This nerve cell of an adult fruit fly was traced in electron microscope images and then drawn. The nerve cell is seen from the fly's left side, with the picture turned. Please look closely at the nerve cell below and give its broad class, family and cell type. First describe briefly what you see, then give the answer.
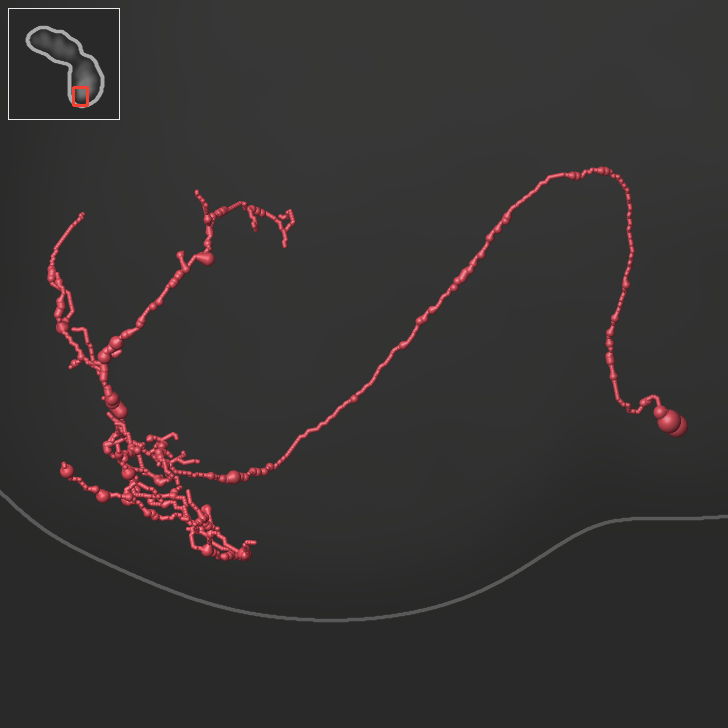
Its cell body lies on the right of the picture. As drawn here it is wider than it is tall. It is a central-brain intrinsic neuron. Its family is hemilineage VPNl&d1_dorsal. Its cell type is LHAV5a2_a1.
